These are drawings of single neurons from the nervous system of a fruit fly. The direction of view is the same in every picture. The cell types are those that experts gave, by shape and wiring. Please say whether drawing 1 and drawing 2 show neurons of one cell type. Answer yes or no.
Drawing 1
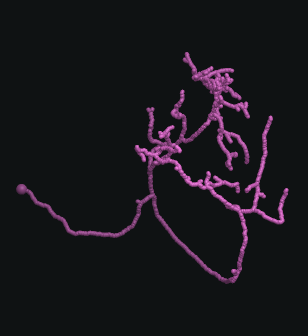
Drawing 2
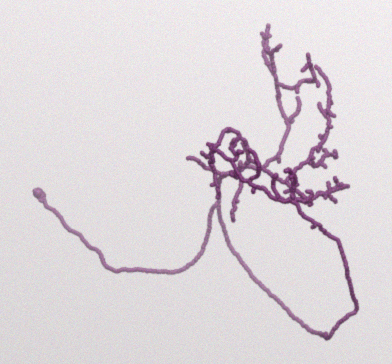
yes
